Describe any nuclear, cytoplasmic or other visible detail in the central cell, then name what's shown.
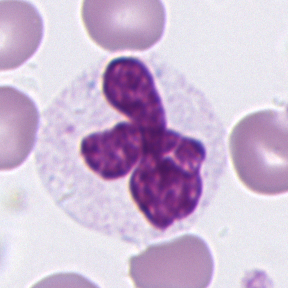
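Round in outline, the cell has a nucleus divided into several lobes that are joined together. Abundant pale pinkish-lilac cytoplasm is sprinkled with fine, faint granules. The cell is a segmented neutrophil.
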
